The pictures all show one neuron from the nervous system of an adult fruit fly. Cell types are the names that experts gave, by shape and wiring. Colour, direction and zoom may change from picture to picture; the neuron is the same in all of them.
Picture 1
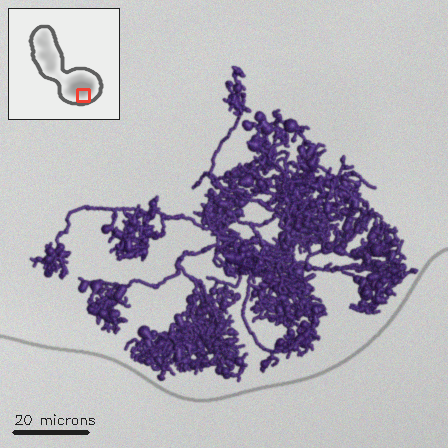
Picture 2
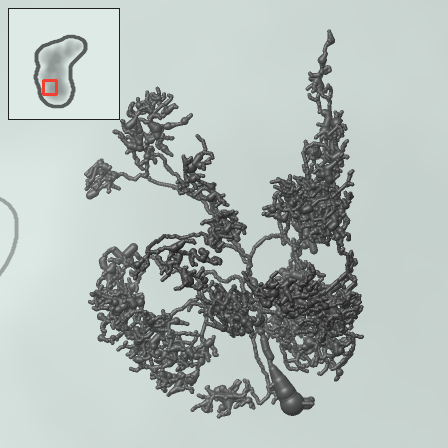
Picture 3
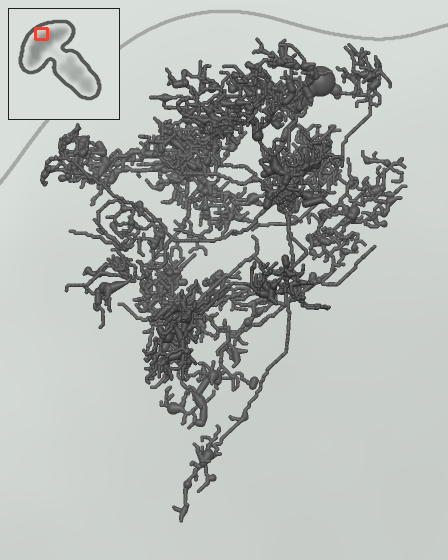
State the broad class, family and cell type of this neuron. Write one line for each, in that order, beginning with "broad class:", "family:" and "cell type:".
broad class: central-brain intrinsic neuron
family: hemilineage ALl1_dorsal
cell type: lLN2P_a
